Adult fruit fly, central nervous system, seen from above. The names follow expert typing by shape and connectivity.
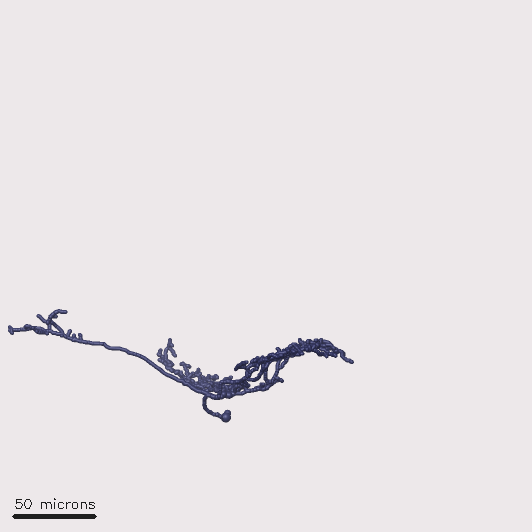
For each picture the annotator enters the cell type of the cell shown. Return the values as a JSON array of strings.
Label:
["VS"]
